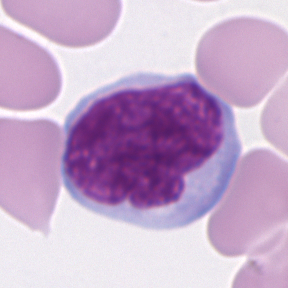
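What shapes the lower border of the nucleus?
A cleft indents it, giving the nucleus a lobed look.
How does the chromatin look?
Purple and coarsely mottled, with darker clumps among paler spaces.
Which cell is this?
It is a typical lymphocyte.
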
